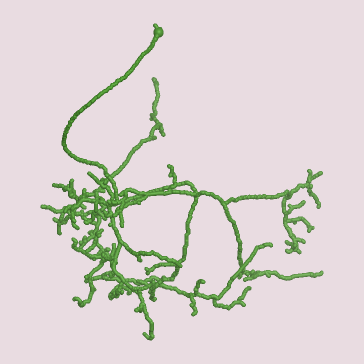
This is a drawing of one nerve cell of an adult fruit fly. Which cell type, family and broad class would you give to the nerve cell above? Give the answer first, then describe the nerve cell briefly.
Its cell type is CL176. The family is hemilineage SMPp&v1_posterior. This is a central-brain intrinsic neuron. The cell body can be seen at the top of the picture. The picture shows dozens of branch ends.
